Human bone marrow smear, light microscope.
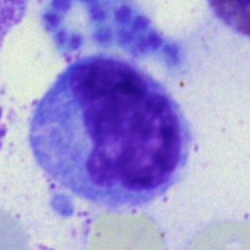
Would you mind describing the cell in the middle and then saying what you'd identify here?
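Off-centre toward the right lies the nucleus, a single unsegmented mass rather than separate lobes. Its chromatin is dark purple, with clumped darker areas and paler patches. The pale blue-grey cytoplasm forms a broad rim, mainly on the left. It is a monocyte.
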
